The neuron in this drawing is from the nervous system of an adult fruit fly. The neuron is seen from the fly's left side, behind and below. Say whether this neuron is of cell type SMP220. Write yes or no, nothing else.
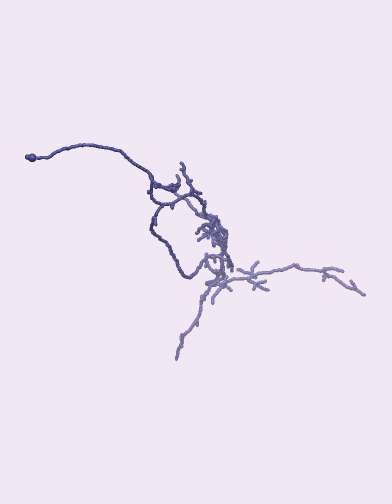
yes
